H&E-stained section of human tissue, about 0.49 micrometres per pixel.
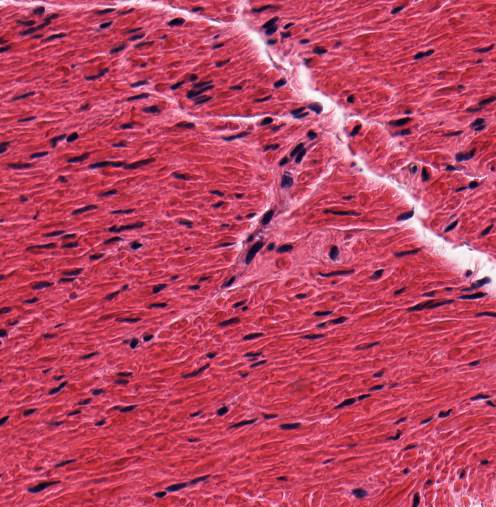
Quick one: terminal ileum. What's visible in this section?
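Field wholly filled by densely packed, strongly eosinophilic fibres. Fibre cytoplasm deep, bright pink-red. Nuclei elongated, cigar-shaped, dark blue, lying along the length of the fibres. No epithelium anywhere; no fat cells.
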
